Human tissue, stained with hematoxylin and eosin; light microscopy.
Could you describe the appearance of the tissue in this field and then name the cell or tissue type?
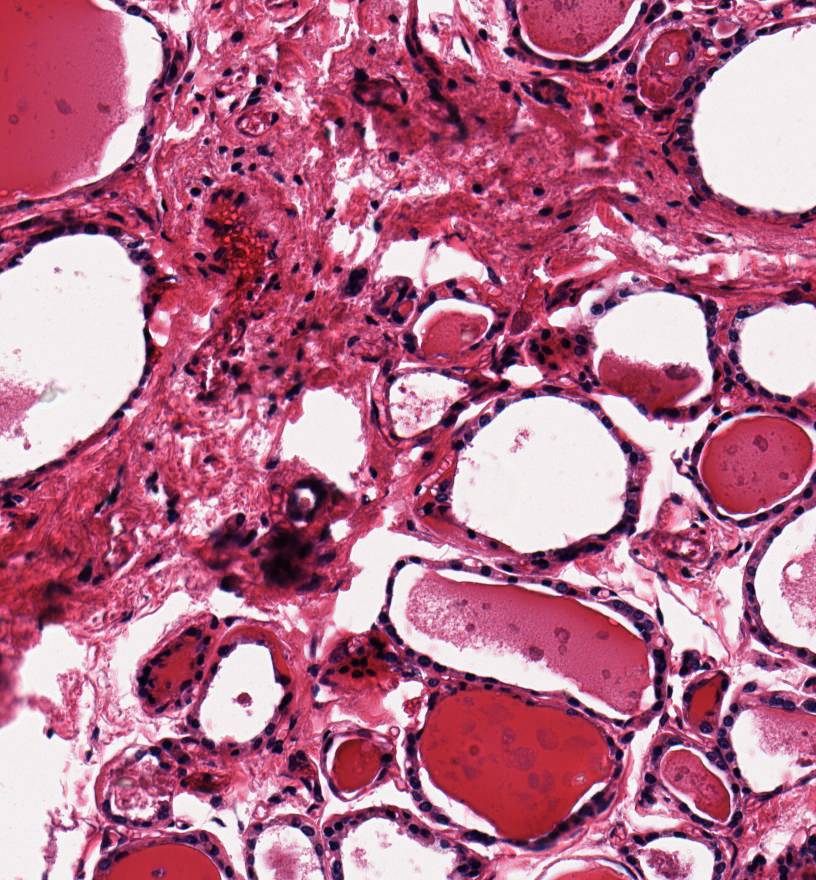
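Rounded follicles, widely varying in size, occupy the right half and lower field. Lining: single layer of flattened to low cuboidal cells. Nuclei small, dark, round, evenly spaced around each follicle. Extravasated red blood cells clustered in stroma, upper left-centre. Tissue: thyroid.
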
